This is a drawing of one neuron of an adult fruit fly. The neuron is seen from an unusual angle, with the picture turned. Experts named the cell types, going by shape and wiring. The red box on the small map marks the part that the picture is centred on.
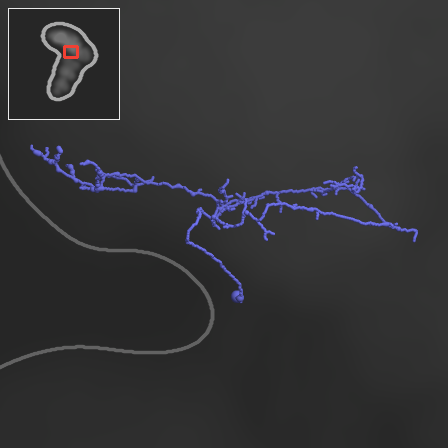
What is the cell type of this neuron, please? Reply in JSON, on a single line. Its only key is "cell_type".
{"cell_type": "CB0972"}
